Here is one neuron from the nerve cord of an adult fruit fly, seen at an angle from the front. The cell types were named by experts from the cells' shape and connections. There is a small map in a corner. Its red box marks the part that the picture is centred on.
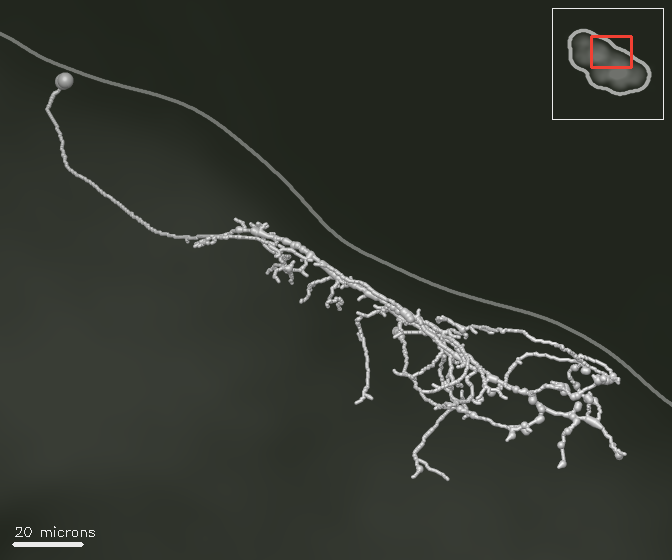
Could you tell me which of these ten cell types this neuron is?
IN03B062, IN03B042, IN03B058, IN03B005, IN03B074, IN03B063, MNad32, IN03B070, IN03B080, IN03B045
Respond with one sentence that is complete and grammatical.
It is IN03B063 that names the cell type of this neuron.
